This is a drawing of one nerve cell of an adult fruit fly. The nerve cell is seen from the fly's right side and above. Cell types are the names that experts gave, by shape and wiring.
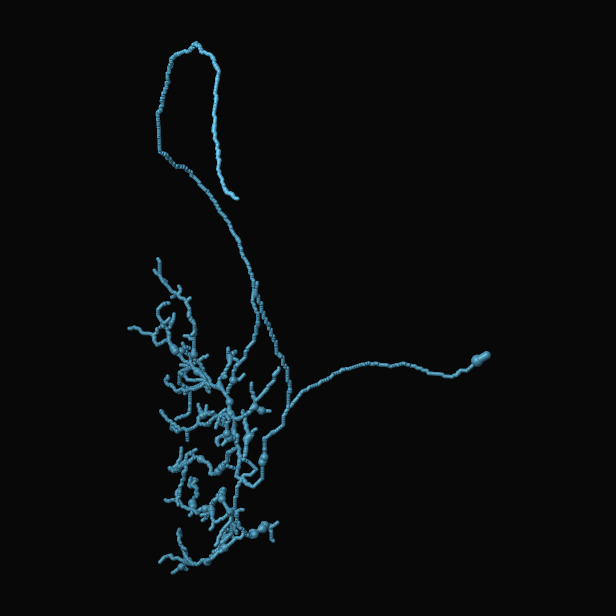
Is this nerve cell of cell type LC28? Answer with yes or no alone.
yes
